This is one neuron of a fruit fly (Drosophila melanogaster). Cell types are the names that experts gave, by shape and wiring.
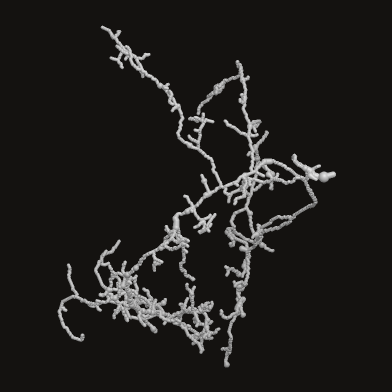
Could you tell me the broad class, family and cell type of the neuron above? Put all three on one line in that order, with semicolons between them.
central-brain intrinsic neuron; hemilineage SLPa&l1_anterior; PLP056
